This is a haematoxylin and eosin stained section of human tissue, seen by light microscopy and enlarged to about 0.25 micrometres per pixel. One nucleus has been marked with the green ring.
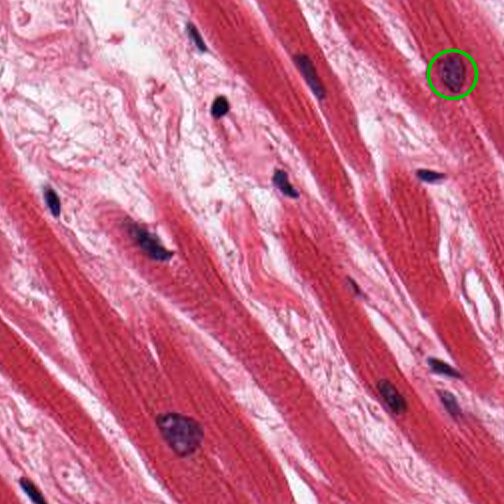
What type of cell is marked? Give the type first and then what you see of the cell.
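Cardiomyocyte. The nucleus is dark purple and compact, with an irregular, somewhat angular oval outline. The nucleus lies in the middle of the width of the fibre, with cytoplasm on both sides of it. The cytoplasm is deep pink and shows lengthwise streaks running along the fibre. The cell is part of a long band that runs diagonally, parallel to neighbouring bands, with pale loose fibrous tissue beside it.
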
